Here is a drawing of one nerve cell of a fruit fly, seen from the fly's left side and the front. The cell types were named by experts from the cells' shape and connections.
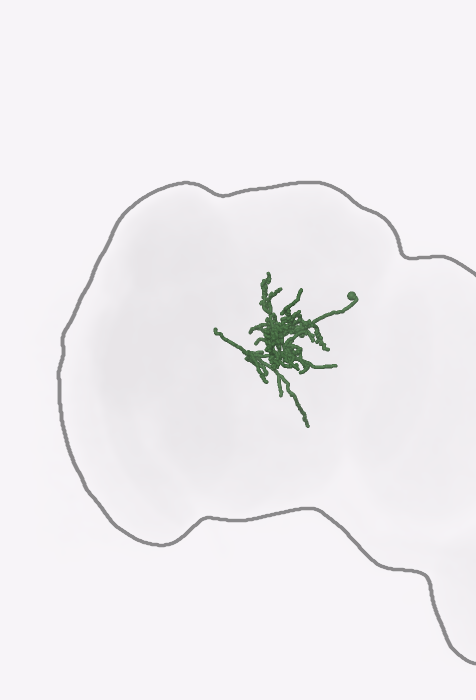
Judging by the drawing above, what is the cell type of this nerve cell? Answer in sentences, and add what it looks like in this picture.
Its cell type is PVLP201m_c. It is a central-brain intrinsic neuron. The cell body can be seen on the right of the picture. As drawn here it is about as wide as it is tall.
